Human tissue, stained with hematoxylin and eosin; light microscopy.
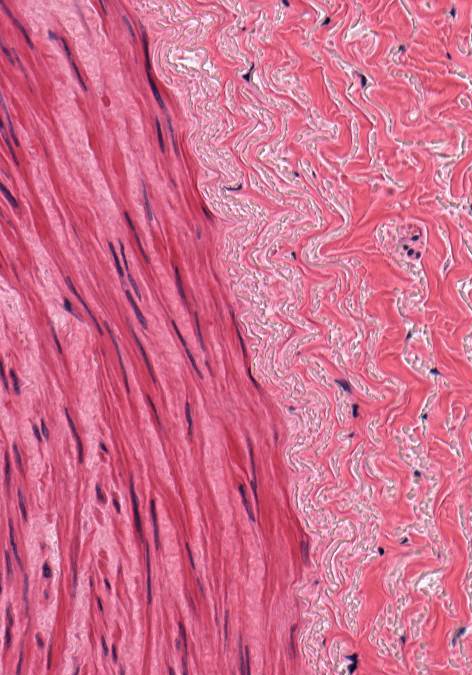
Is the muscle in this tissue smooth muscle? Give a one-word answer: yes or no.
Yes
